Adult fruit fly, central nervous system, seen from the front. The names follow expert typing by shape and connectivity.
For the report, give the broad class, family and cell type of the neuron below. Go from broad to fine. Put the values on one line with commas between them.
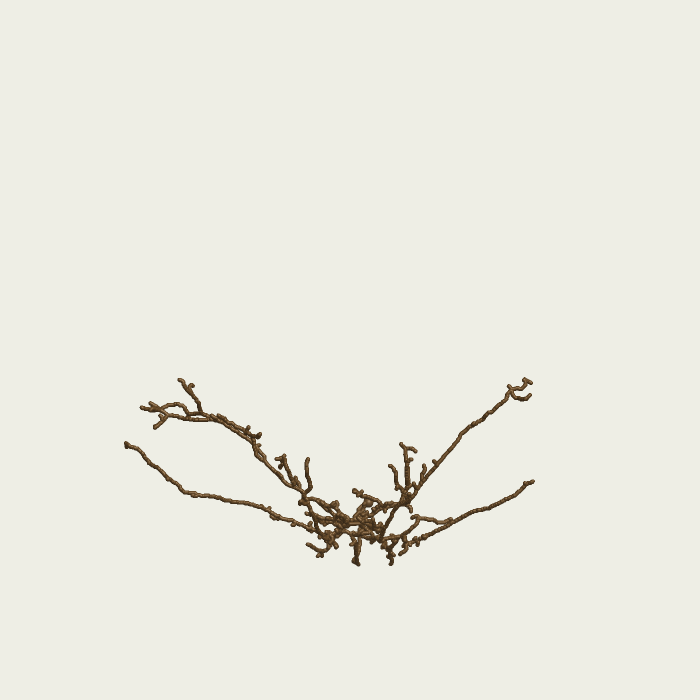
central-brain intrinsic neuron, hemilineage LB0, GNG296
